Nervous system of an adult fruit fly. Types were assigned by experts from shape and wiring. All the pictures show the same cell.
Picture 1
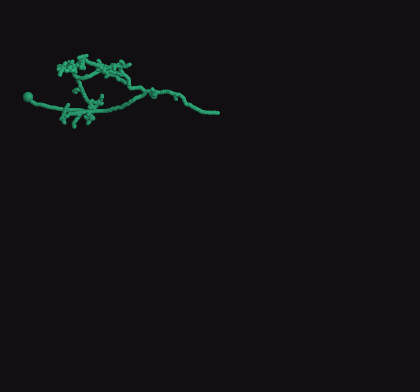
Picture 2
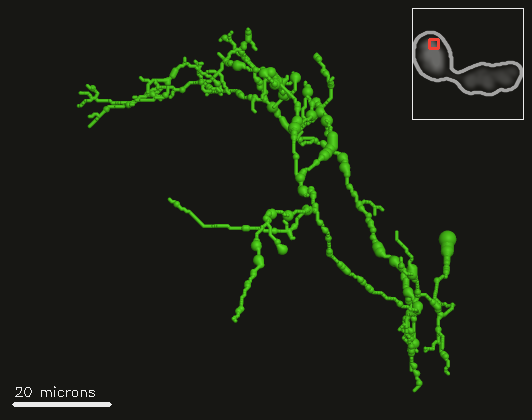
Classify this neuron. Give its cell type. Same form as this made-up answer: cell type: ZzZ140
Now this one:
cell type: CB2555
